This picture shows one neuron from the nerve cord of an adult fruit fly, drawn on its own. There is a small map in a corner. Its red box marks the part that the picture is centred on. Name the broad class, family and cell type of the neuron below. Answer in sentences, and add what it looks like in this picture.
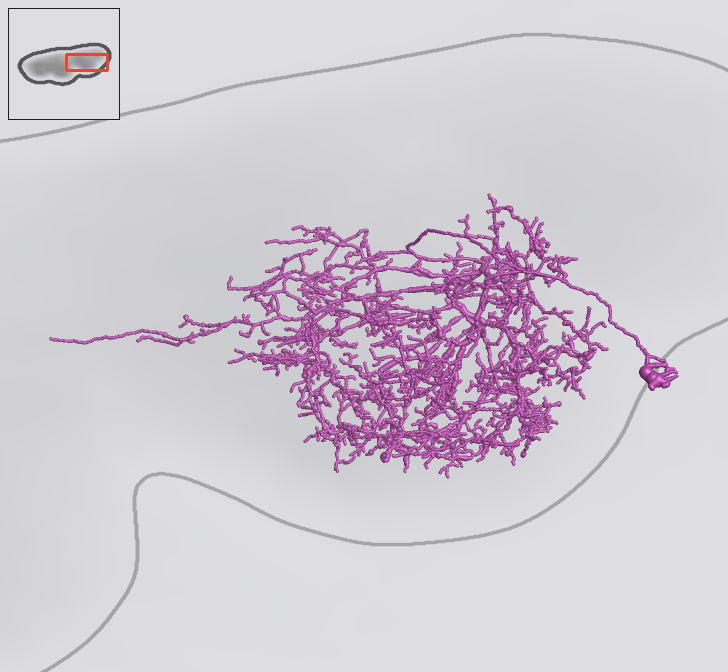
Its broad class is nerve-cord intrinsic neuron. Its family is hemilineage 03A. Its cell type is IN03A006. The picture shows more than a hundred branch ends. In this view it is wider than it is tall.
